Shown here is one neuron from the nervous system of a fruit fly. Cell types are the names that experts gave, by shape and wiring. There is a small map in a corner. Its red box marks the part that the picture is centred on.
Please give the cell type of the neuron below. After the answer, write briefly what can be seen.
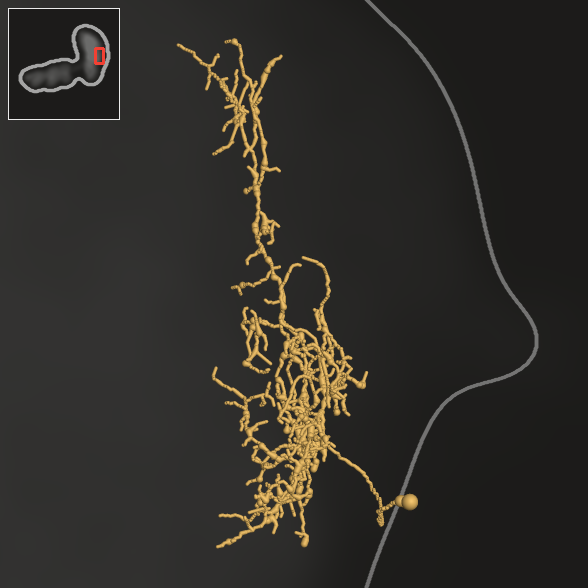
Its cell type is GNG238. It is a central-brain intrinsic neuron. It lies in the brain. The picture shows dozens of branch ends.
